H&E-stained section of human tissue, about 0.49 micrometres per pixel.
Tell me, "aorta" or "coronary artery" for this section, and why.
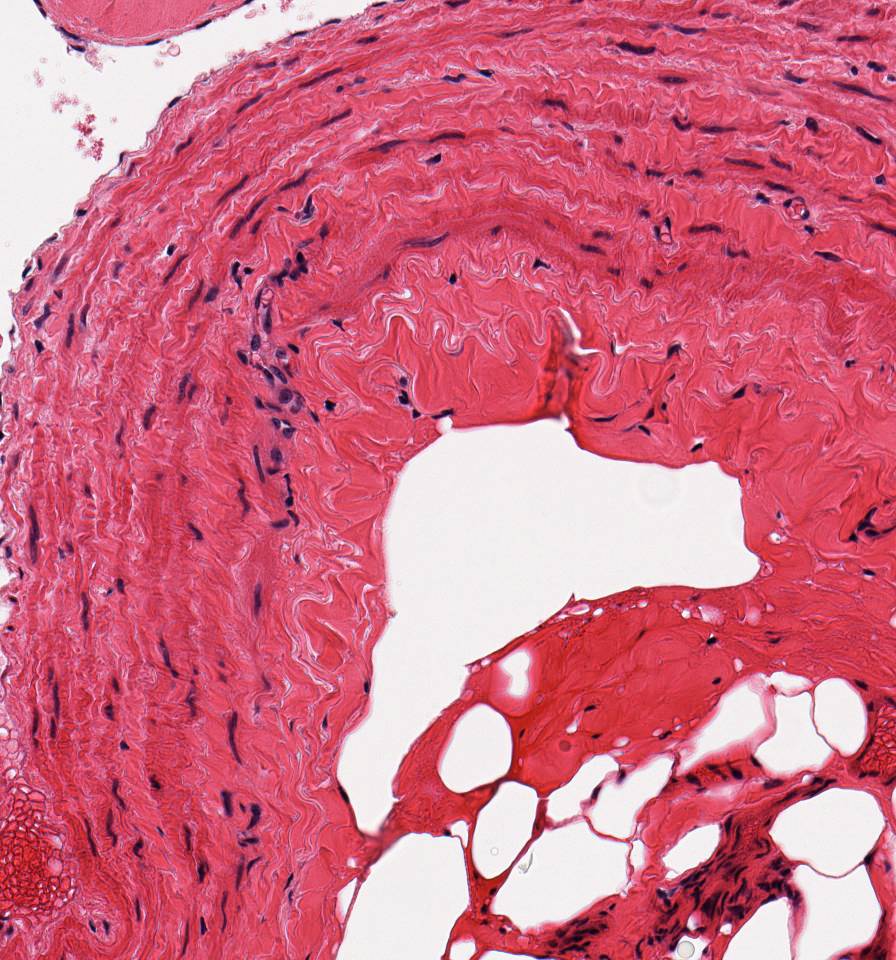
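This is coronary artery.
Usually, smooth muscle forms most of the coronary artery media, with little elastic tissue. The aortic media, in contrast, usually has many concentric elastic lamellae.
First, a thick curved band of layered tissue arches over a central empty space. Second, its outer part has pink fibres and elongated dark nuclei running parallel to the curve in concentric layers. Third, the inner fibres beside the space are wavy and crimped.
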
